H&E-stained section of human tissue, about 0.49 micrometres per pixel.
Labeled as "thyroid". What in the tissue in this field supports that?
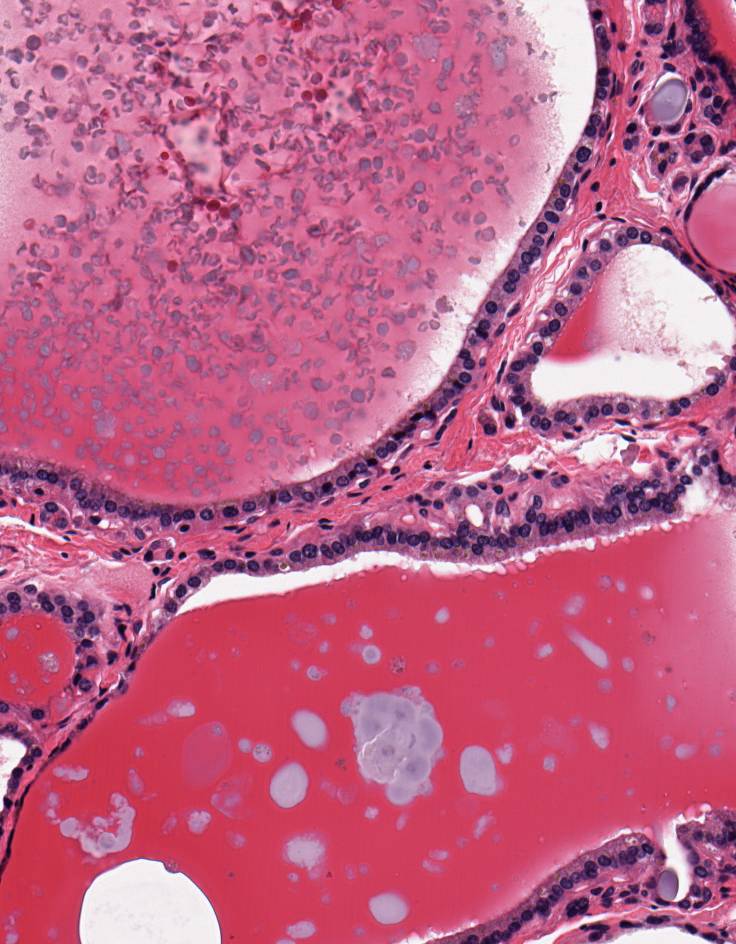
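The lining of the spaces fits thyroid: a single layer of cuboidal epithelial cells with round, dark nuclei.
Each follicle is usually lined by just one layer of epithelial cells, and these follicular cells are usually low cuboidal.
So do the smaller rounded spaces within the septa along the right edge, lined by the same epithelium.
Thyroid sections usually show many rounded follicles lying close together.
Less in keeping, most of the field is taken up by large, dilated spaces rather than rounded follicles lying close together.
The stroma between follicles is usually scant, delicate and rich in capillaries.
Here the septa are narrow, but they are pink fibrous tissue with thin spindle-shaped nuclei.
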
